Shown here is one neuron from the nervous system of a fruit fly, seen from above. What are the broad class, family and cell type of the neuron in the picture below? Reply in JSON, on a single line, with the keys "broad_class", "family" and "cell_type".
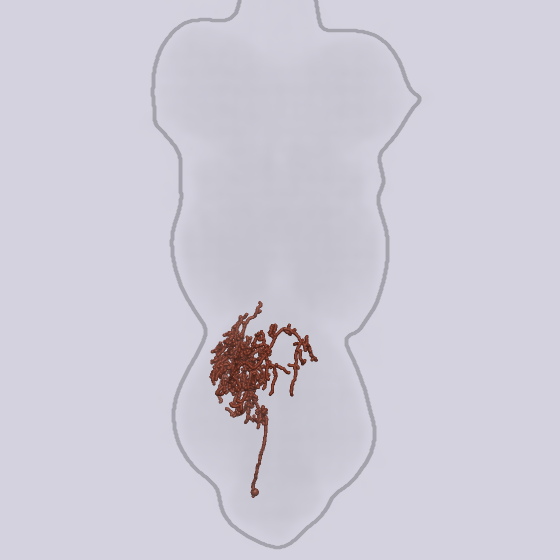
{"broad_class": "nerve-cord intrinsic neuron", "family": "hemilineage 03A", "cell_type": "IN03A015"}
